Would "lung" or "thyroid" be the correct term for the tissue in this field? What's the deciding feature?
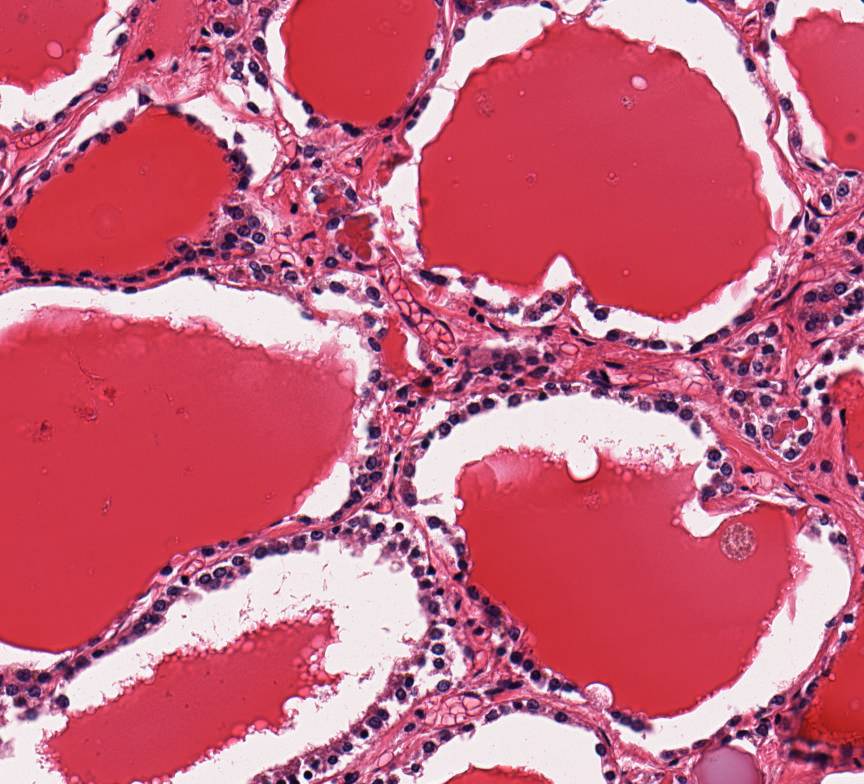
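The tissue is thyroid. Decisive is the follicle content: homogeneous, deep pink-red colloid fills each one.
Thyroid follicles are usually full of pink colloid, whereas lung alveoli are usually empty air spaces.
Its lining is a single layer of flattened to low cuboidal epithelial cells, their small dark round nuclei in one row.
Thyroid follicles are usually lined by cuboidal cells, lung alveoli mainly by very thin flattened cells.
No papillary folds project into any follicle.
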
